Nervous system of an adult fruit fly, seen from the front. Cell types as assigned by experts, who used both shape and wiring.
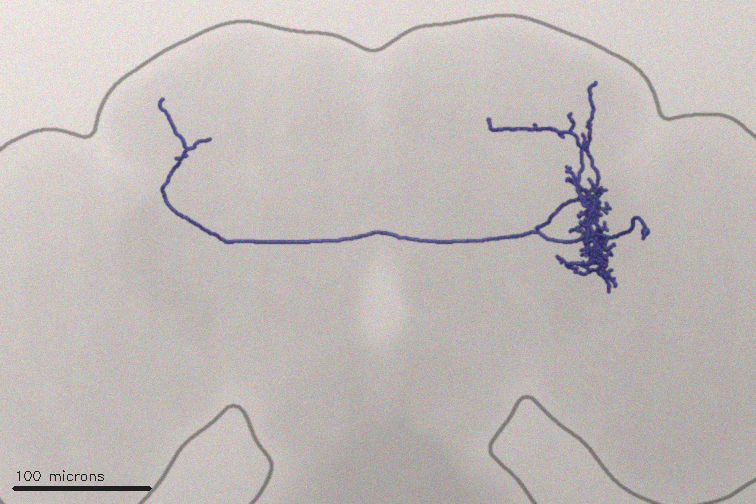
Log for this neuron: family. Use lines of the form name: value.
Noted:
family: hemilineage VLPl&d1_lateral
